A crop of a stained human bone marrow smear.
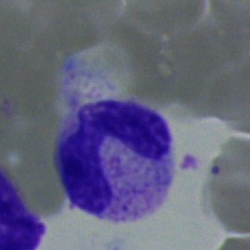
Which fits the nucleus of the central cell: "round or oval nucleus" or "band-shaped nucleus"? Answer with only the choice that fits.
Band-shaped nucleus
